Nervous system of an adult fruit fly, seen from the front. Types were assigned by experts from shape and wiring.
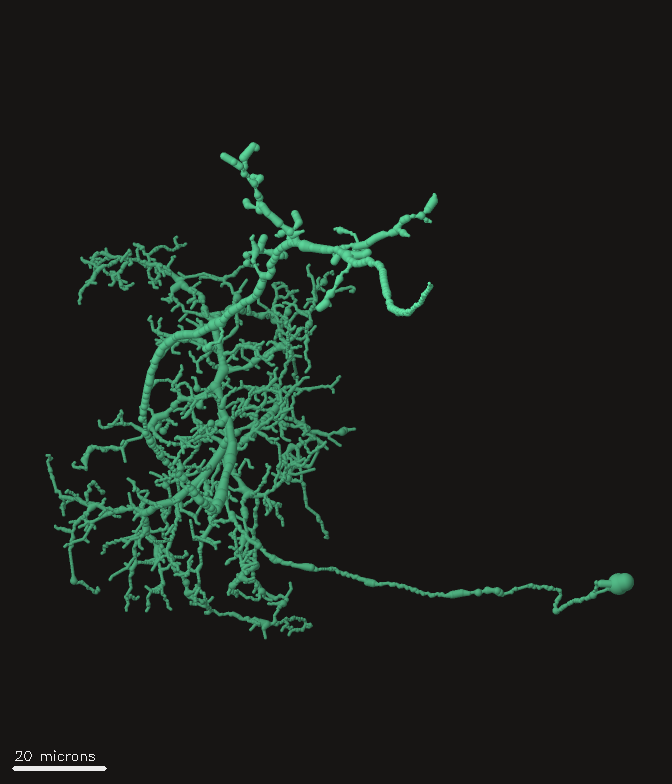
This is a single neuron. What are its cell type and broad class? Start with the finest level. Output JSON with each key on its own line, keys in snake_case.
{
 "cell_type": "ANXXX049",
 "broad_class": "ascending neuron"
}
